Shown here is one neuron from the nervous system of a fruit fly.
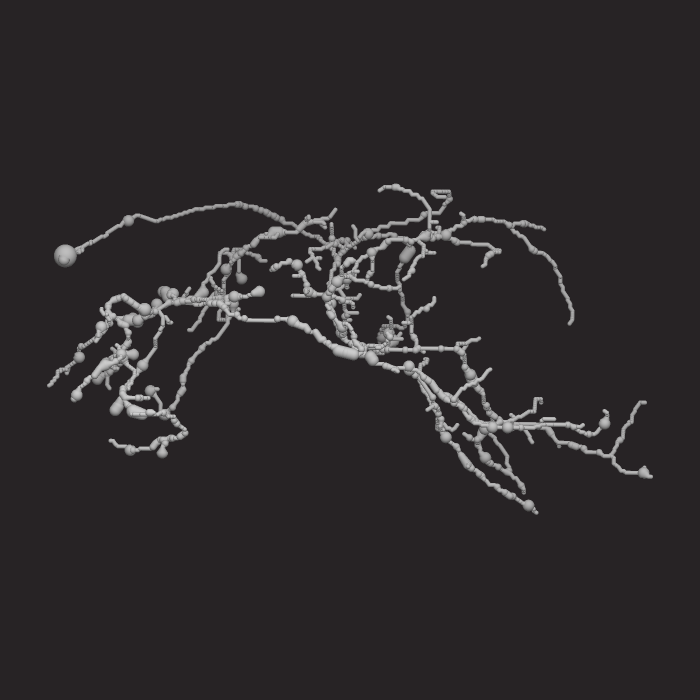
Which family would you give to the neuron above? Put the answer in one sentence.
The family is hemilineage SLPpm3.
